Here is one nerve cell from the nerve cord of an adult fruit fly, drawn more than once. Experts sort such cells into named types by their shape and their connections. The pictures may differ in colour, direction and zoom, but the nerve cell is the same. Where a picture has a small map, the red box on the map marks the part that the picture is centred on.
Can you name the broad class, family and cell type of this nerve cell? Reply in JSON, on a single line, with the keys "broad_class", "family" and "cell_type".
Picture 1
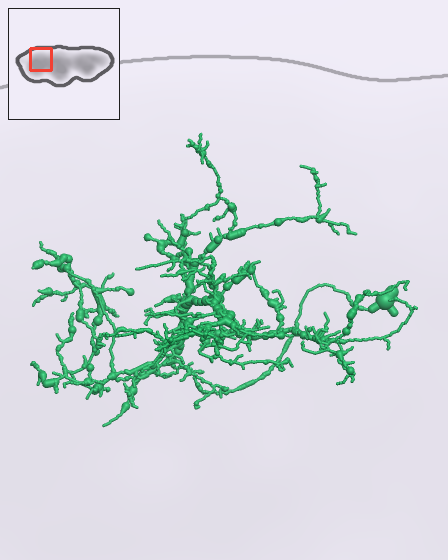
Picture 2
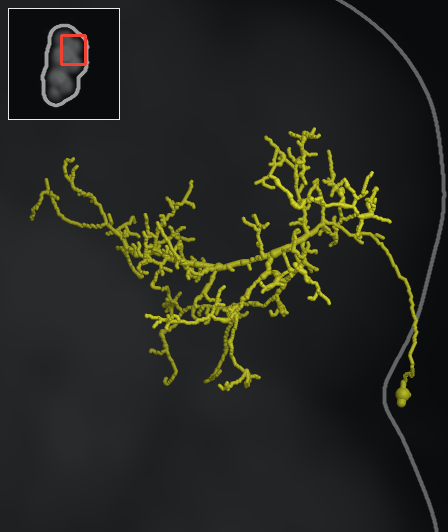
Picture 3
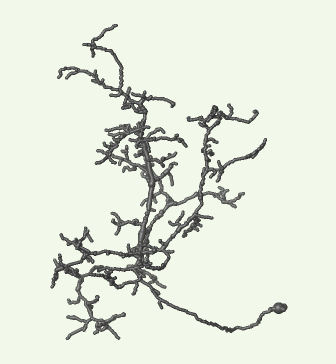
{"broad_class": "nerve-cord intrinsic neuron", "family": "hemilineage 20A.22A", "cell_type": "IN20A.22A036"}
